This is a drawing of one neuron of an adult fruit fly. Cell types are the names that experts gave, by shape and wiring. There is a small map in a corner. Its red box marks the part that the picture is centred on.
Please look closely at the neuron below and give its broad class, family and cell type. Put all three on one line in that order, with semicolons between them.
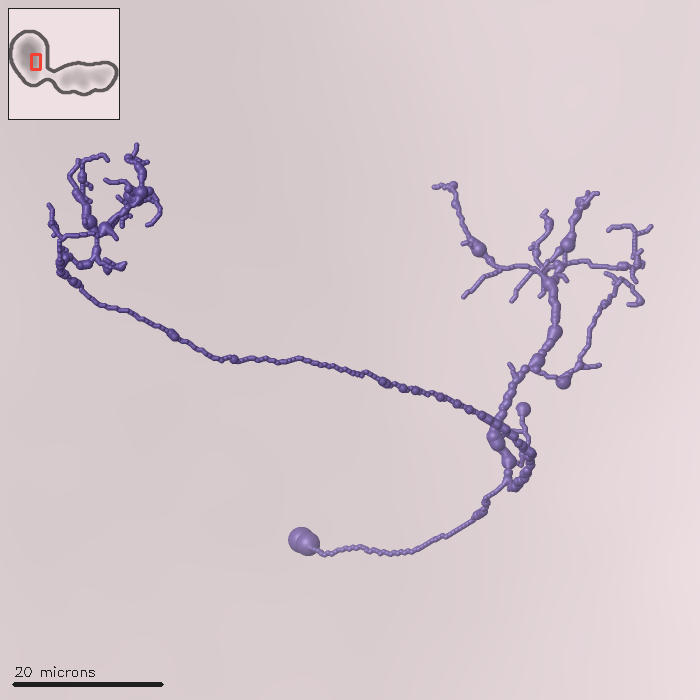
optic-lobe intrinsic neuron; Tm; Tm33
